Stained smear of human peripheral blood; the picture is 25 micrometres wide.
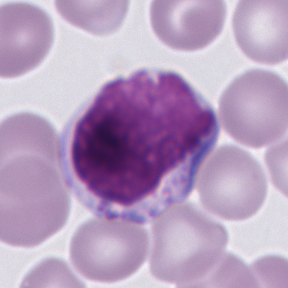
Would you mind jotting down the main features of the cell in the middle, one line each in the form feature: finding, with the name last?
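Chromatin: darkest toward left of nucleus
Cytoplasm: pale blue
Cytoplasmic rim: widest at lower right of cell
Granules: a few, small, reddish-purple, in cytoplasm
Cell size: about 14 micrometres across
Nucleus: about 13 by 10 micrometres, about 70% of cell area
Name: large granular lymphocyte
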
